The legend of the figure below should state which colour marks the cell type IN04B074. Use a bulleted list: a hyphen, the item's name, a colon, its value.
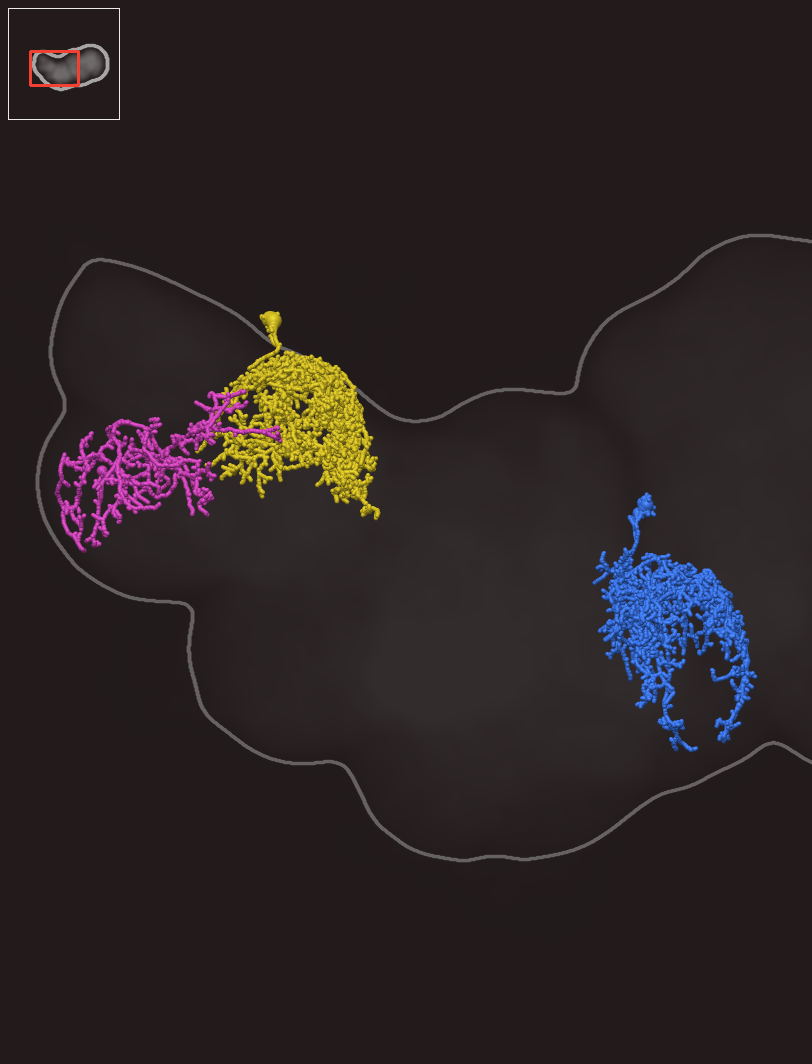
- colour: magenta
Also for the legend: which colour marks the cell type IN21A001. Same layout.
- colour: blue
